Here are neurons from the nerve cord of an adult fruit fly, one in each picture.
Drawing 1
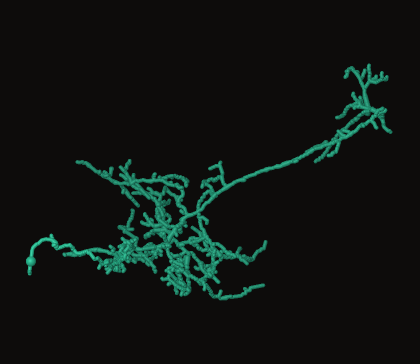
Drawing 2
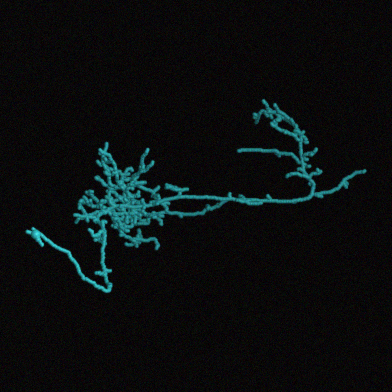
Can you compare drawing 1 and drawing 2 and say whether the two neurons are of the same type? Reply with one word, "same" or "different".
same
